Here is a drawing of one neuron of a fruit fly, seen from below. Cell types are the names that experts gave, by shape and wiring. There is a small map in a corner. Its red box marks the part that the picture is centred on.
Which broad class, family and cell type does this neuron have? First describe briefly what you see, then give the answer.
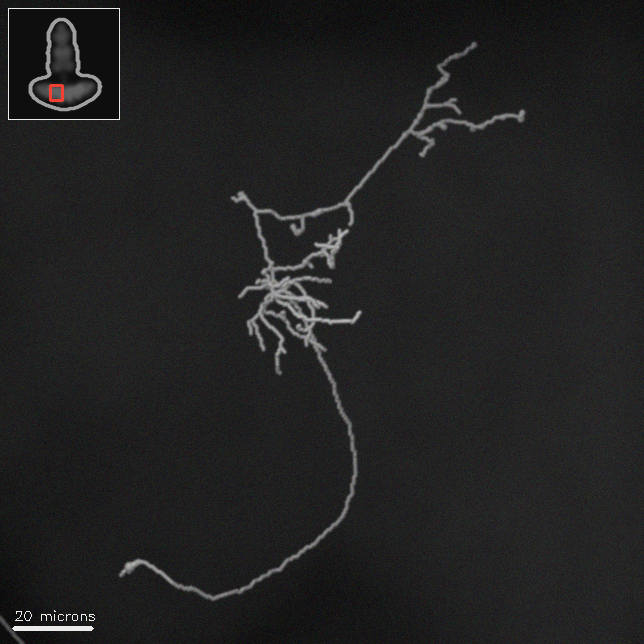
Its cell body lies at the lower left of the picture. From top to bottom in the picture it spans about 140 microns. Dozens of branch ends can be seen. It is a central-brain intrinsic neuron. Its family is hemilineage WEDa2. Its cell type is WED033.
